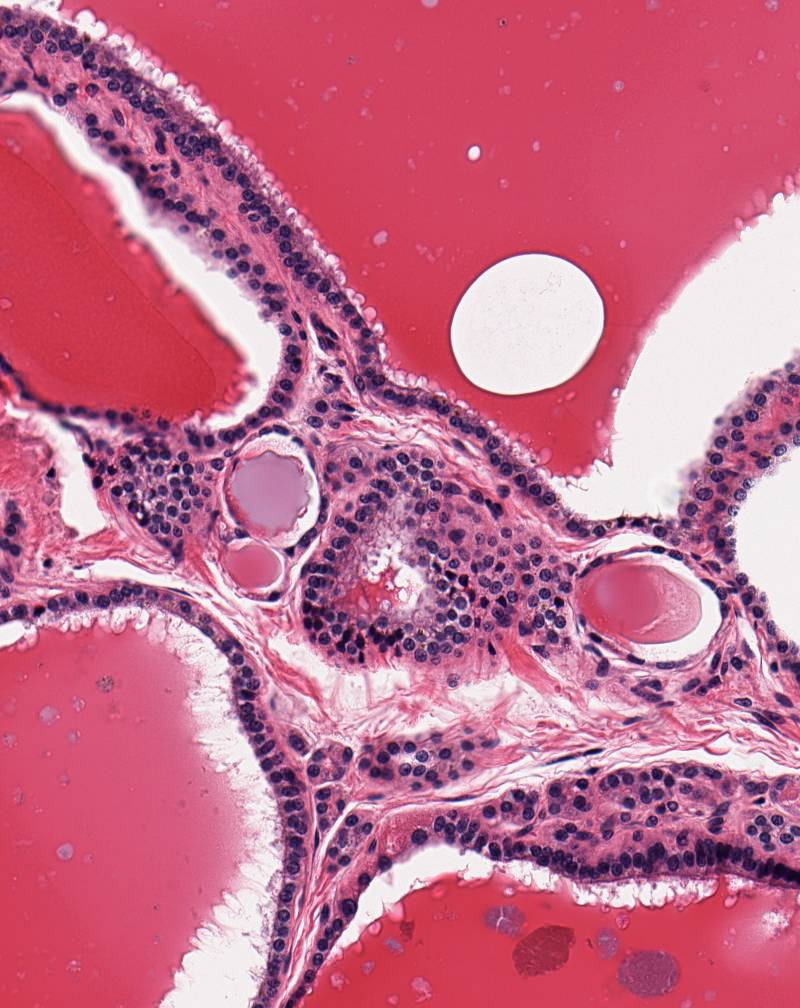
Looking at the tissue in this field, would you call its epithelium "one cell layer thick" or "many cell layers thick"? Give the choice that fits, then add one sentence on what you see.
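One cell layer thick. The large follicles are lined by a single layer of low cuboidal to flattened cells with dark round nuclei.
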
